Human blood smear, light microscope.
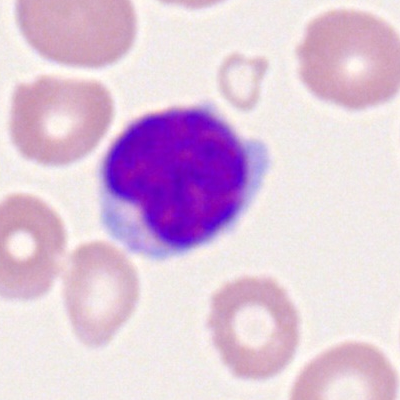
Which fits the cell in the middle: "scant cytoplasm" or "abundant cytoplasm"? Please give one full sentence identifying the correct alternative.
The cytoplasm of this cell is scant, a narrow rim.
